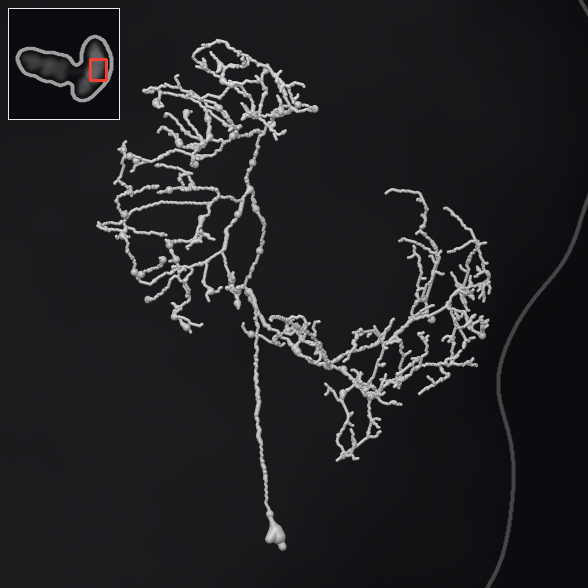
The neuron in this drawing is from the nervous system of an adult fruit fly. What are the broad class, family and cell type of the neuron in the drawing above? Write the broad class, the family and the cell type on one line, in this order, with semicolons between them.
central-brain intrinsic neuron; hemilineage AOTUv4_ventral; FB4P_a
